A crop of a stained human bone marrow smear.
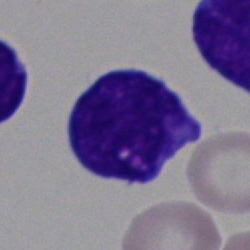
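Blast, the cell in the middle of this bone marrow smear. Notice first that the dark nucleus fills almost the whole cell. Its chromatin is dense and deep purple, with only faint mottling. The scant cytoplasm shows mainly as a paler purple patch at the bulge on the right. Look also for a small pale pinkish spot in the lower part of the cell.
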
